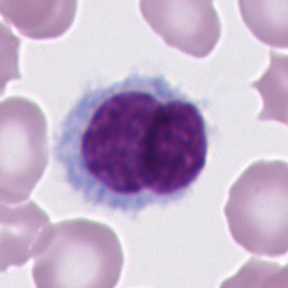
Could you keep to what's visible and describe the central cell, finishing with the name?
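Vertical cleft across the nucleus, splitting it into two lobes. Cell border ragged, with fine hair-like projections. Cytoplasm free of visible granules and without vacuoles. Hairy cell.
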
